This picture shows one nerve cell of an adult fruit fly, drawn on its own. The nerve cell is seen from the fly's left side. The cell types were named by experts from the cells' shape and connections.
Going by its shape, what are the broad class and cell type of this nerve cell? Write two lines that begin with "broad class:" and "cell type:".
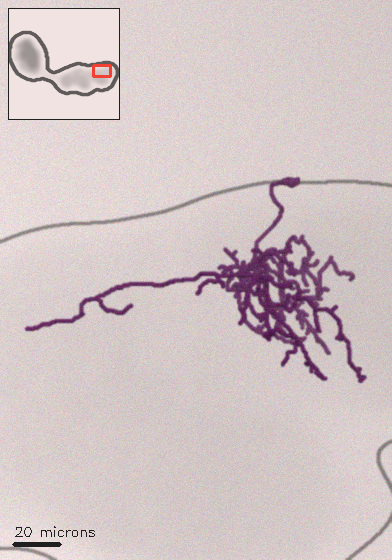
broad class: nerve-cord intrinsic neuron
cell type: INXXX406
